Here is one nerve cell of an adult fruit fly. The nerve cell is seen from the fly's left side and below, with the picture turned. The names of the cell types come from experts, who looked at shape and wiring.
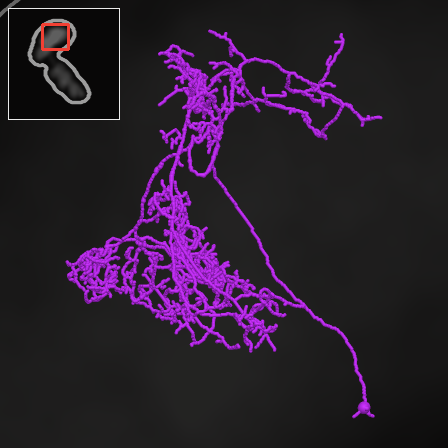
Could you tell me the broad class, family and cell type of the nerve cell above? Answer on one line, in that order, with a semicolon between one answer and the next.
central-brain intrinsic neuron; class CX; FB2A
